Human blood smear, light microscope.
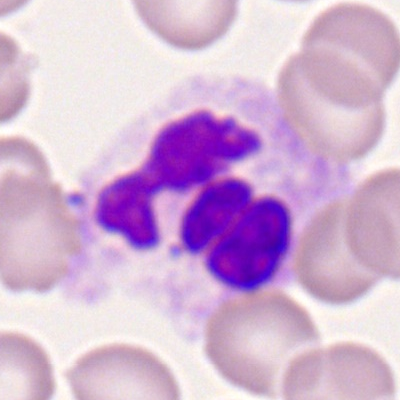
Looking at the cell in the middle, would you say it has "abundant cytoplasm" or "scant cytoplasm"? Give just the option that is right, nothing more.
Abundant cytoplasm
